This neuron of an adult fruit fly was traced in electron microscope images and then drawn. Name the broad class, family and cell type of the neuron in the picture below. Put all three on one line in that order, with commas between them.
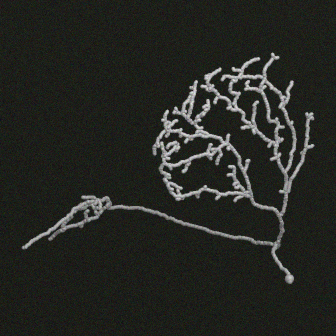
visual projection neuron, MeVP, MeVP31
